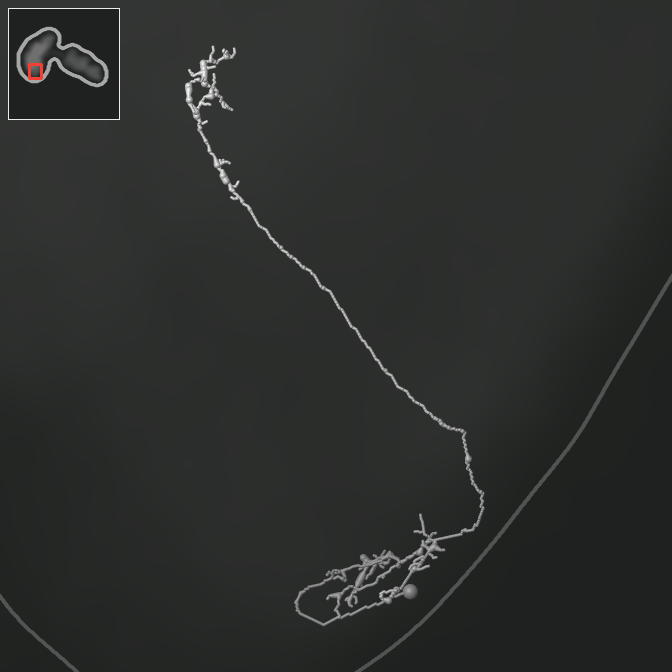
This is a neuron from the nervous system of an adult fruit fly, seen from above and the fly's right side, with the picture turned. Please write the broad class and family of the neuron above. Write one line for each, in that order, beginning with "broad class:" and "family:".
broad class: optic-lobe intrinsic neuron
family: Tm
